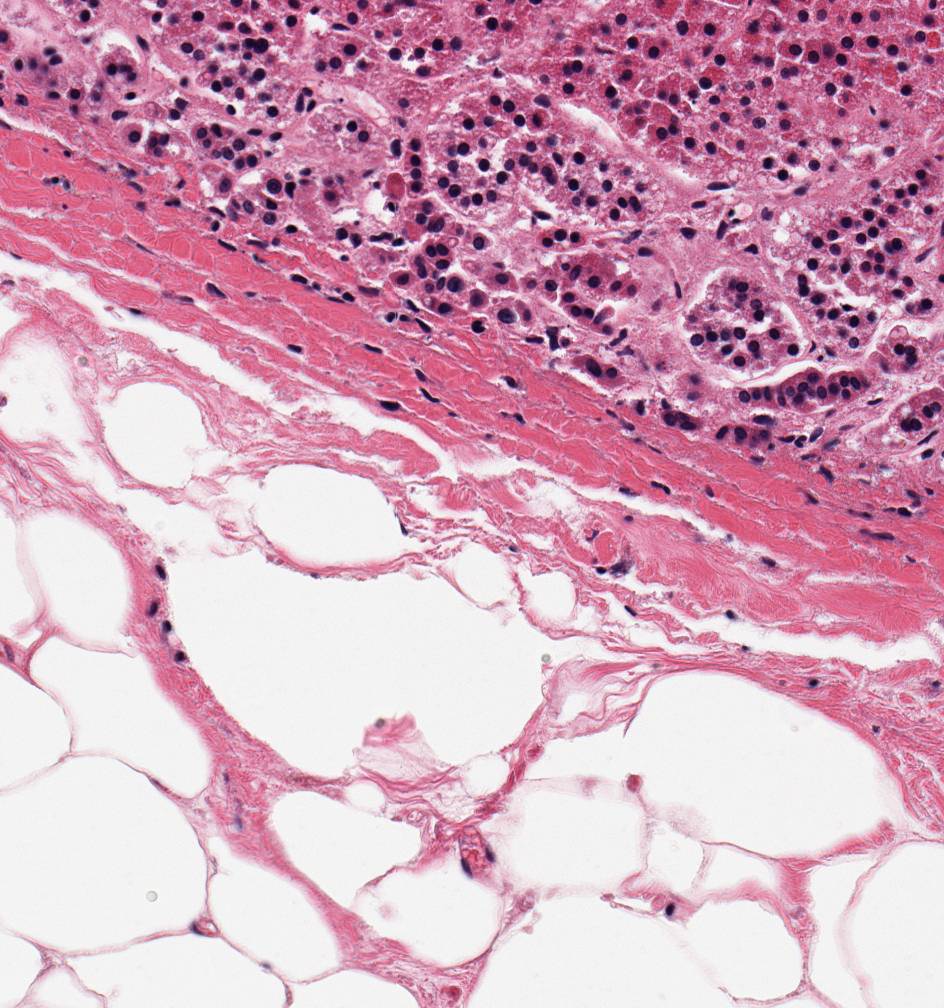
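Adrenal gland: densely cellular tissue above, a diagonal pink fibrous band, and fat in the lower half. At upper right, cells sit in rounded nests amid thin stromal strands. Upper cells have small, round, dark nuclei and pink, finely granular cytoplasm, some with small clear vacuoles.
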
